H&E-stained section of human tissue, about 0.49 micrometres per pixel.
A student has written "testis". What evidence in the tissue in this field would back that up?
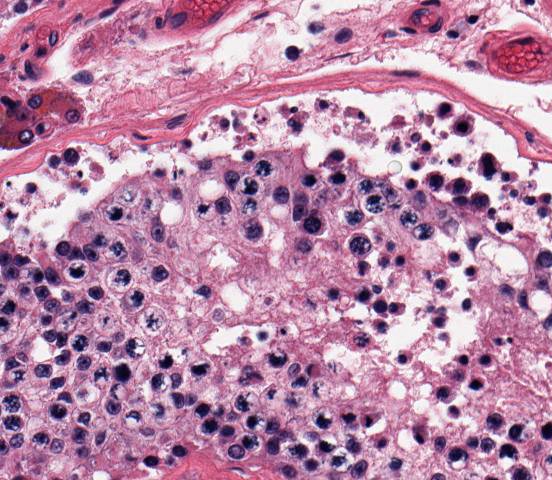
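Taking it as testis: the lower two-thirds is a dense mass of stacked round cells, many large, with coarse, clumped, thread-like chromatin. Mid-mass, the cytoplasm between nuclei is pale pink and wispy. Across the top lies a strip of looser fibrous tissue, and small vessels packed with red blood cells sit in it at the top left and top right corners.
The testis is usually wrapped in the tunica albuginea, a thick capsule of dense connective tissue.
This strip is looser, so it doesn't fit that capsule.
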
